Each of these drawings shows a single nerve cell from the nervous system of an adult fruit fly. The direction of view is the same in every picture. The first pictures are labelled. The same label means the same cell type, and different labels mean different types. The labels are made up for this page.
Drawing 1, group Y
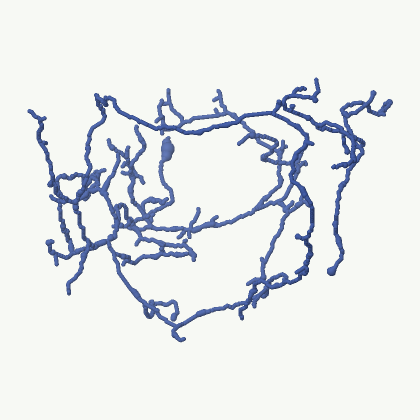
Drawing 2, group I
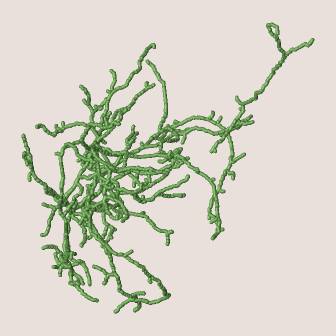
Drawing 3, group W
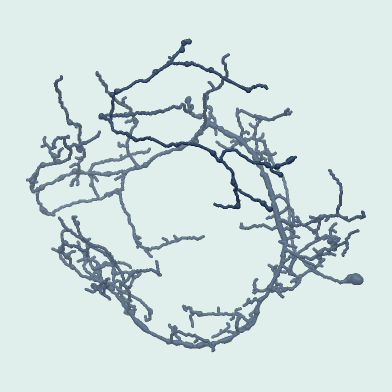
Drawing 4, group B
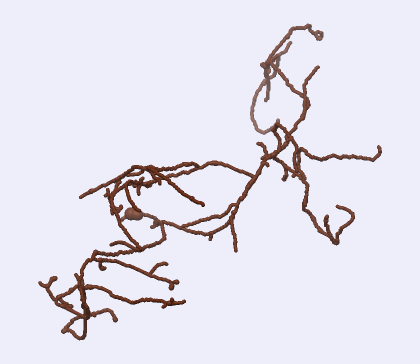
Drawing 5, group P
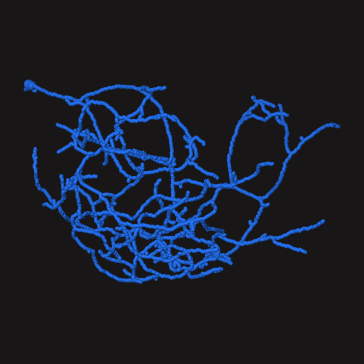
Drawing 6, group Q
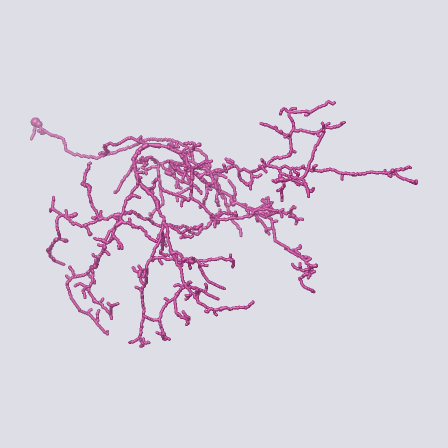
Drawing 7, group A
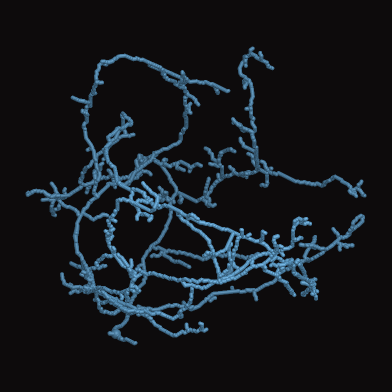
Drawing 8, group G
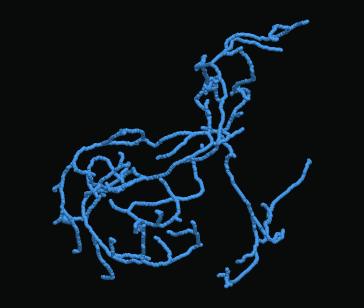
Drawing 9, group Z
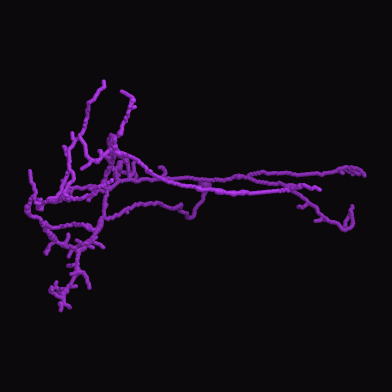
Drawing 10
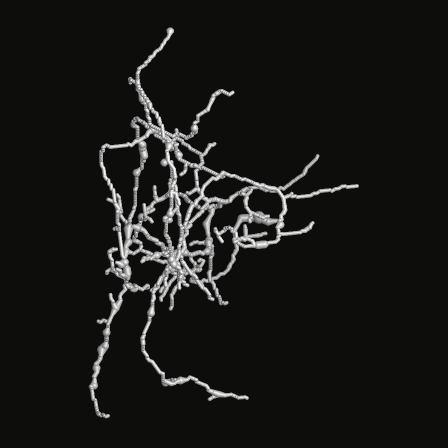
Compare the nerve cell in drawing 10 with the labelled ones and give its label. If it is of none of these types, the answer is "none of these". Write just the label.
group I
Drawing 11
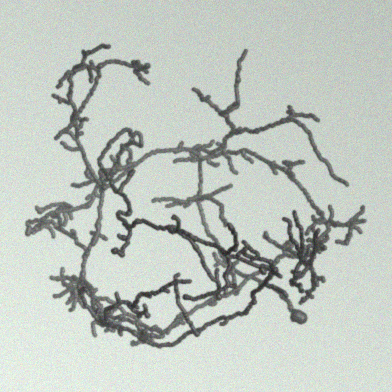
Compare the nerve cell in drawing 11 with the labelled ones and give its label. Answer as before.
group A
